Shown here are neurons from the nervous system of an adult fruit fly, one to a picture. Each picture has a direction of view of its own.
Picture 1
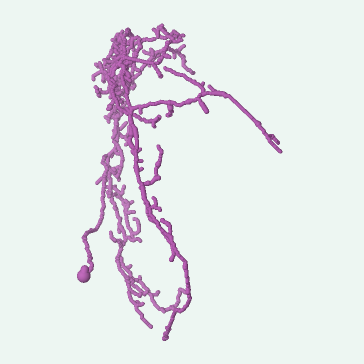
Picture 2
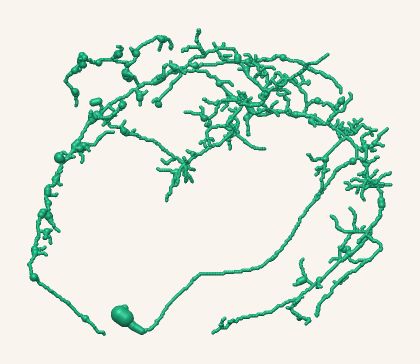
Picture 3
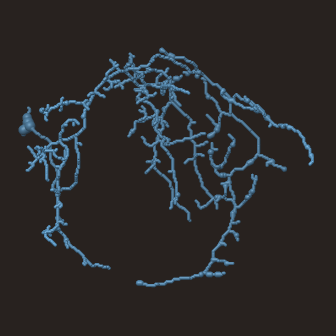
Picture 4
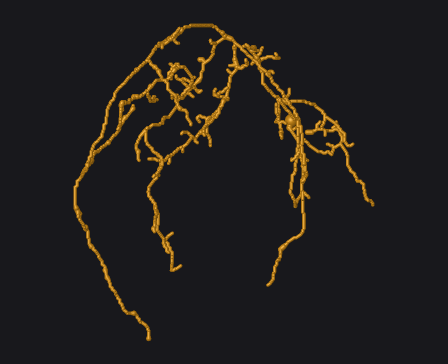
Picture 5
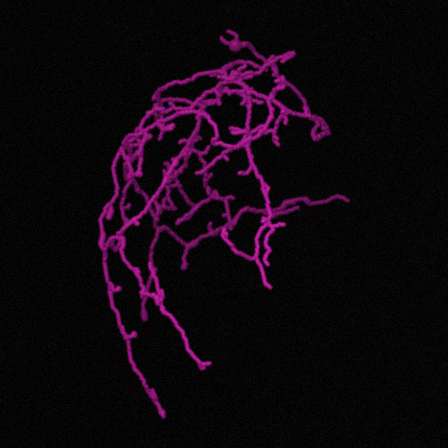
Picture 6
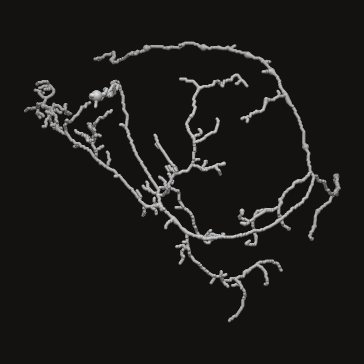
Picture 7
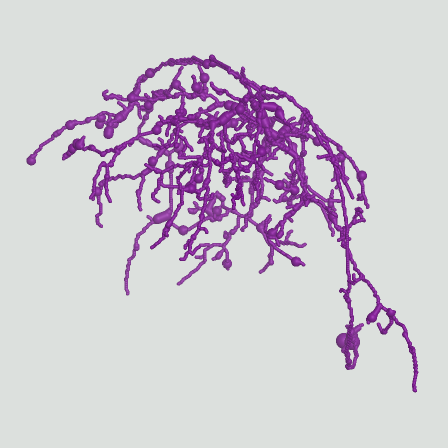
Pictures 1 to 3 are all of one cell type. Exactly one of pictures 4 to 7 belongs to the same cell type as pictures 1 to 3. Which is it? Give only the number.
5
